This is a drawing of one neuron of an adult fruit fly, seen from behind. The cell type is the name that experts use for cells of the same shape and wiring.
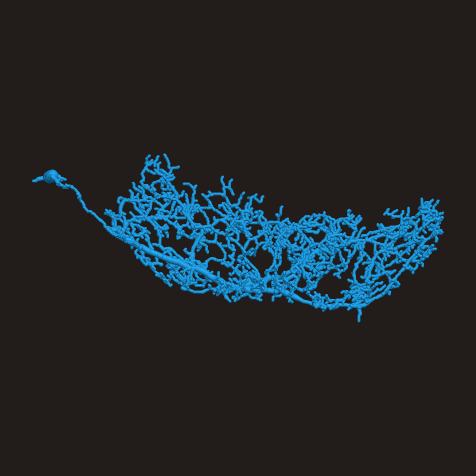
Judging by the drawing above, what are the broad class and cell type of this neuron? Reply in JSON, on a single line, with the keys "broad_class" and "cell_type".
{"broad_class": "central-brain intrinsic neuron", "cell_type": "GNG015"}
